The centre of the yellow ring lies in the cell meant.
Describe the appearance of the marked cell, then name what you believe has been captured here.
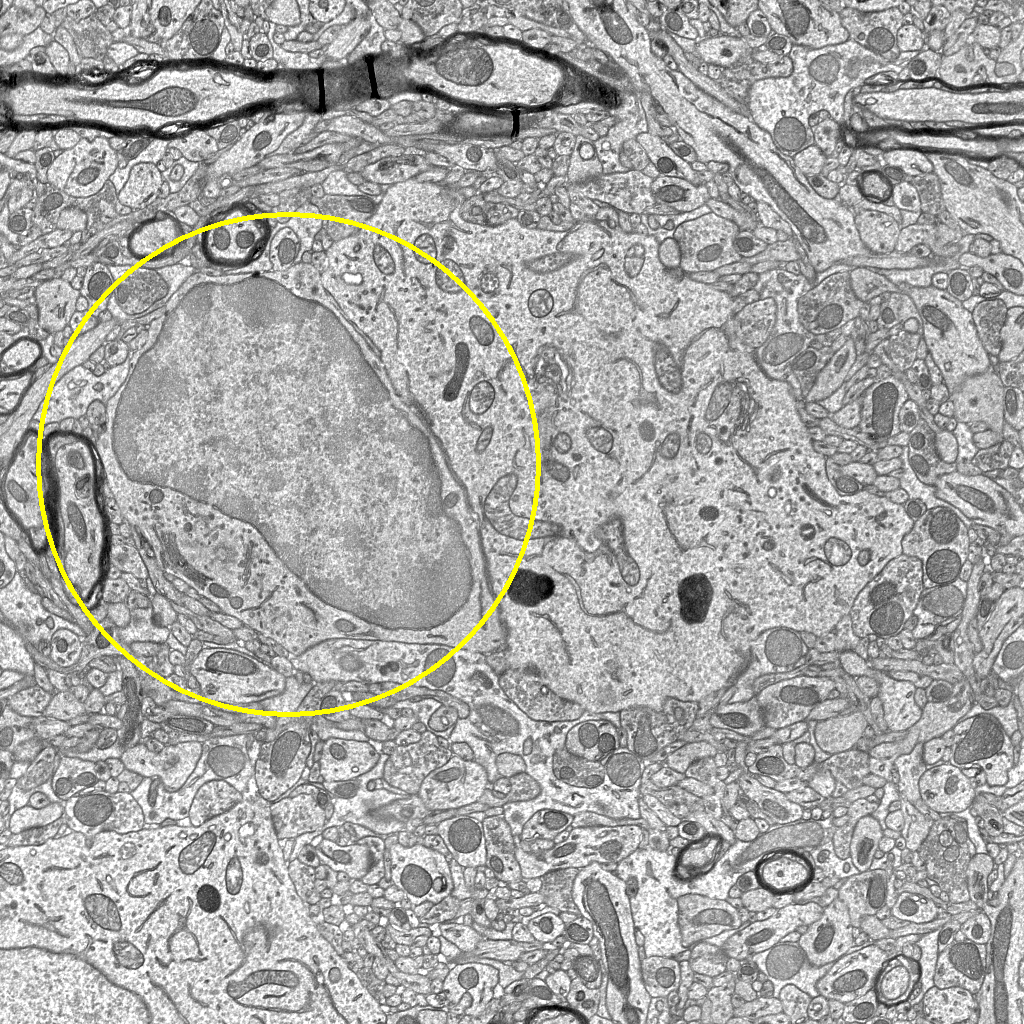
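So, the nucleus sits entirely inside the ring, elongated from upper left to lower right. Envelope's smooth, no deep infoldings, and I can't see a distinct nucleolus. No dark dense bodies in the cytoplasm either. That's a microglial cell.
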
